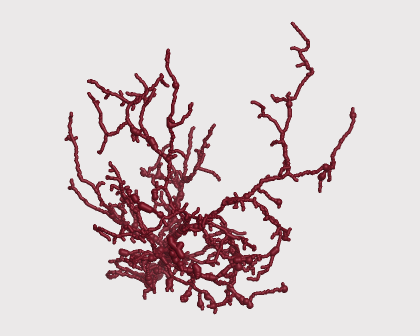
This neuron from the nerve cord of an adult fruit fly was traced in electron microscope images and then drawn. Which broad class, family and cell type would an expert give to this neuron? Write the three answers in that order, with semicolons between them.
nerve-cord intrinsic neuron; hemilineage 03A; IN03A047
